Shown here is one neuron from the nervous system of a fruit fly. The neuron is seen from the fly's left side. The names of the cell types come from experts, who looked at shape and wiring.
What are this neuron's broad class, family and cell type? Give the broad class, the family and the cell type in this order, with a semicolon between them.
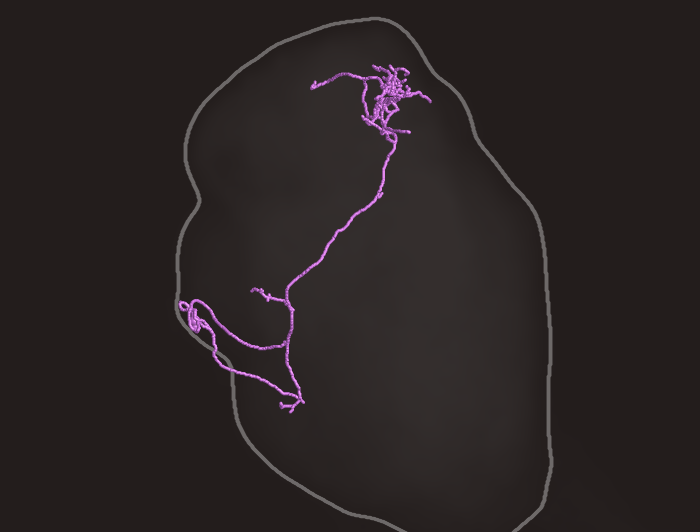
central-brain intrinsic neuron; aDT; aDT4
